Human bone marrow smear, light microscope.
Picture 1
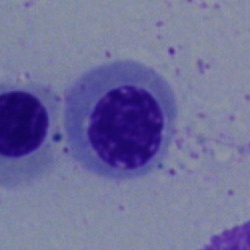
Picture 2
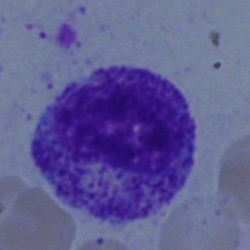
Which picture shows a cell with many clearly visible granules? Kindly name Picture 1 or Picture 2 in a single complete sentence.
A large number of visible granules is seen in the cytoplasm of the cell in picture 2.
